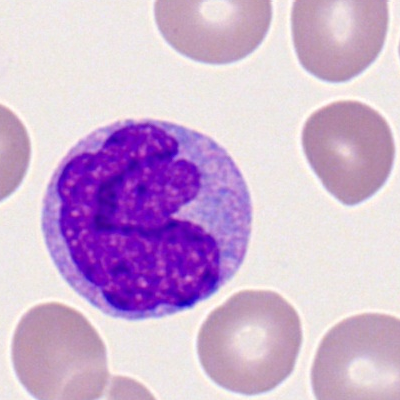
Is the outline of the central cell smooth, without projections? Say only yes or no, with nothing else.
Yes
